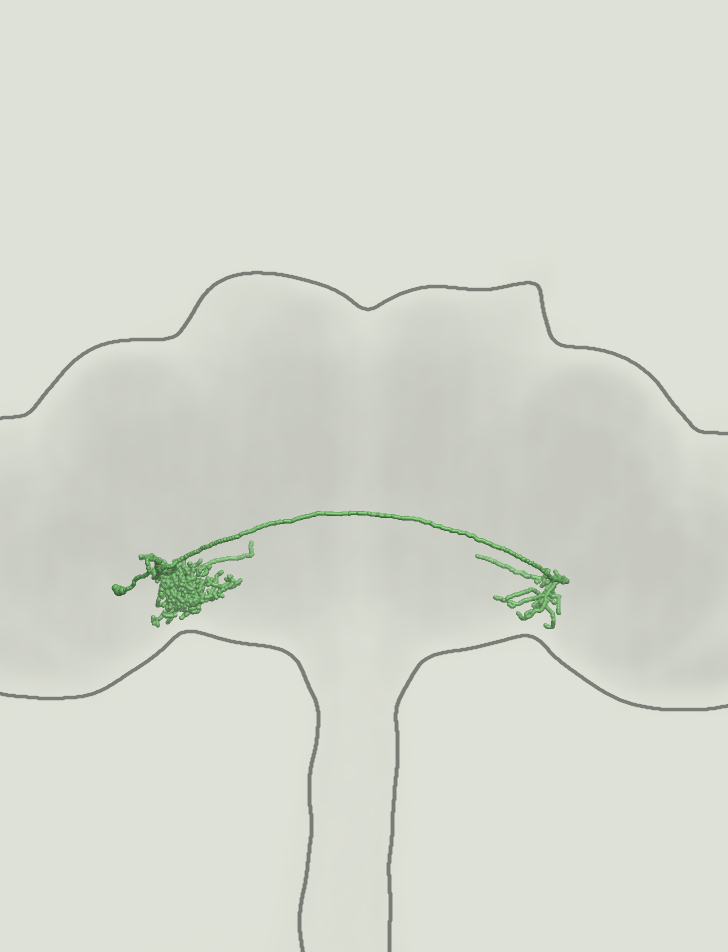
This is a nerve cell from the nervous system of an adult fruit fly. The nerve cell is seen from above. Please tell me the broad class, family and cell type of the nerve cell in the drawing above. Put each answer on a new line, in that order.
central-brain intrinsic neuron
hemilineage SLPp&v1_ventral
PLP081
